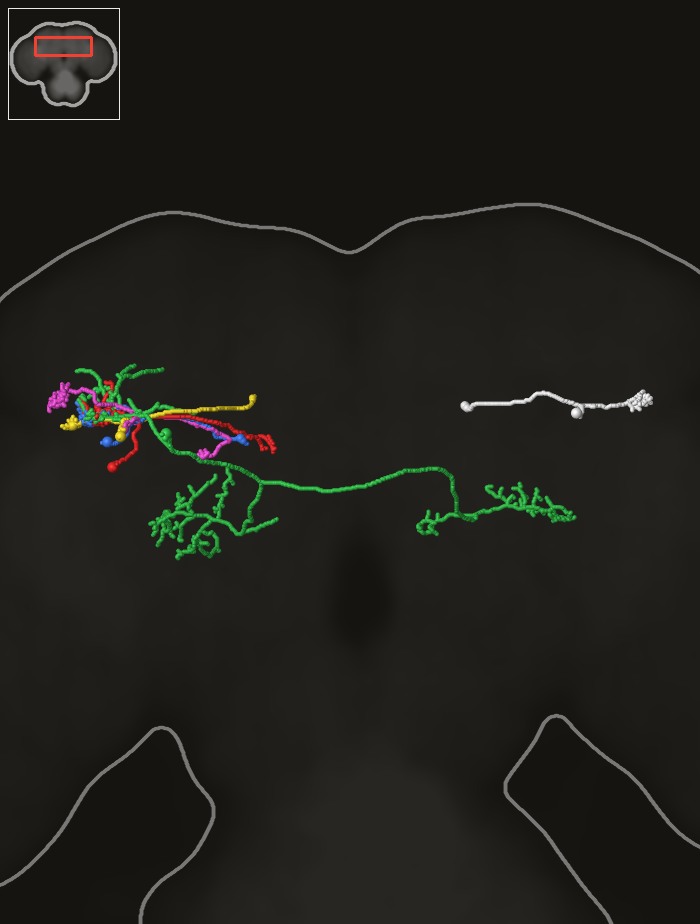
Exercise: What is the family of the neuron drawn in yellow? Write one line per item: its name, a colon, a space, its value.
family: hemilineage AOTUv3_dorsal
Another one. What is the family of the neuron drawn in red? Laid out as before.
family: hemilineage AOTUv4_dorsal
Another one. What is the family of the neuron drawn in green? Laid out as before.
family: hemilineage AOTUv3_ventral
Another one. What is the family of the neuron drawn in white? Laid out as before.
family: hemilineage AOTUv3_dorsal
